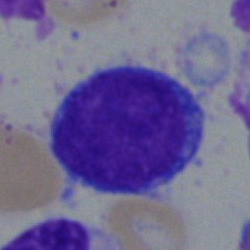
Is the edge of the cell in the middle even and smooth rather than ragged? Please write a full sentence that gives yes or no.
Yes, along its outline the cell is smooth, with no projections.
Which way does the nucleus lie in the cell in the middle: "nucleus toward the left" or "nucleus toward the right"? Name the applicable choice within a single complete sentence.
Toward the right of the nucleus extends most of the cytoplasm.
